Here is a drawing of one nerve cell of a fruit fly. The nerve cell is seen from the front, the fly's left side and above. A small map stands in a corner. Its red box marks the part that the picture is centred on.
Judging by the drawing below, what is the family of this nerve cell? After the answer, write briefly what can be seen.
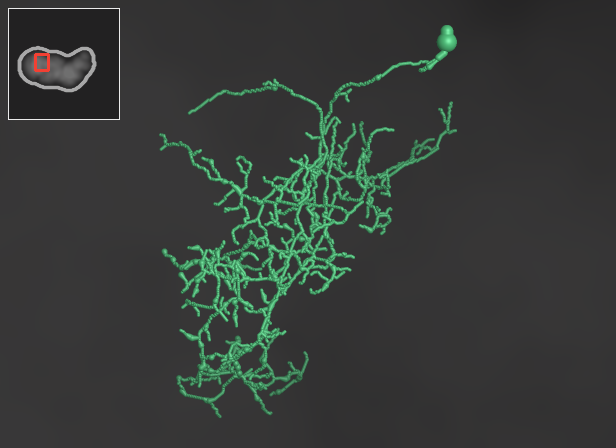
Its family is hemilineage SMPad3. This is a central-brain intrinsic neuron. The cell body is at the upper right of the picture. As drawn here it is taller than it is wide.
